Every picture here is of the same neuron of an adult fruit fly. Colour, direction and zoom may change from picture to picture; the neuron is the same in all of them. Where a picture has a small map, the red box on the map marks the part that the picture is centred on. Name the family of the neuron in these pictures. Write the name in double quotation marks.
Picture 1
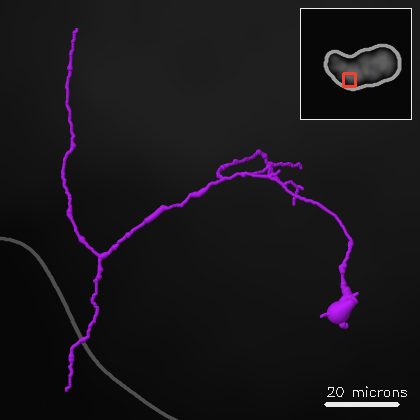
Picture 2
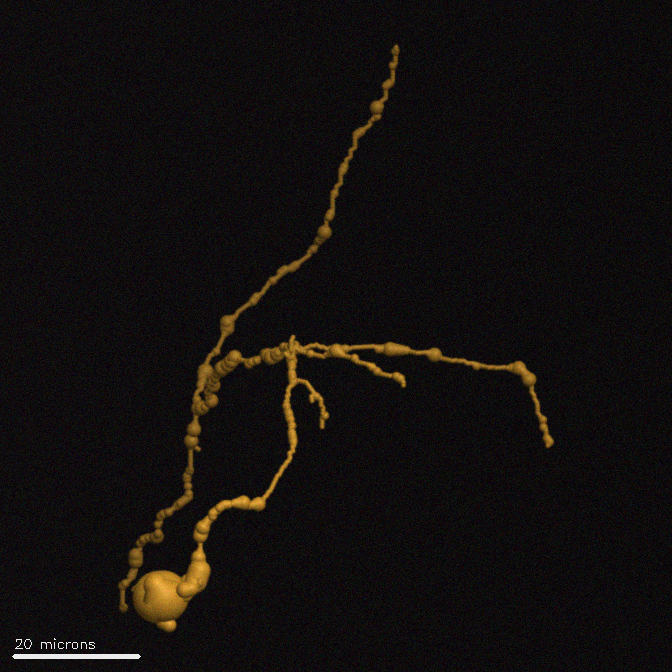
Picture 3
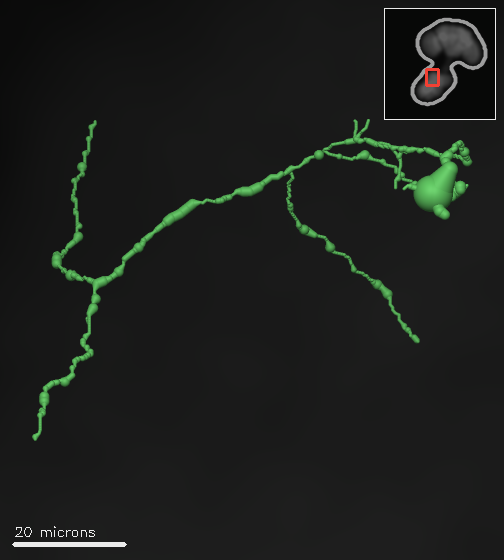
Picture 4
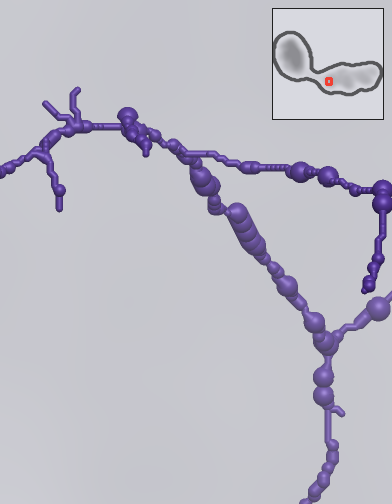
"hemilineage 15B"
